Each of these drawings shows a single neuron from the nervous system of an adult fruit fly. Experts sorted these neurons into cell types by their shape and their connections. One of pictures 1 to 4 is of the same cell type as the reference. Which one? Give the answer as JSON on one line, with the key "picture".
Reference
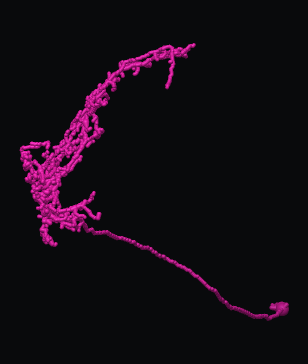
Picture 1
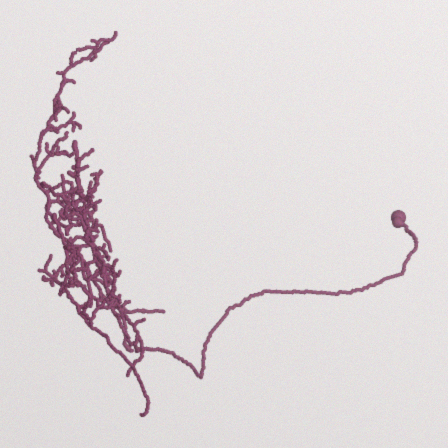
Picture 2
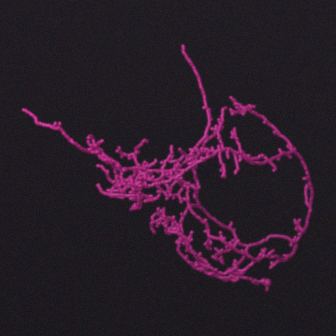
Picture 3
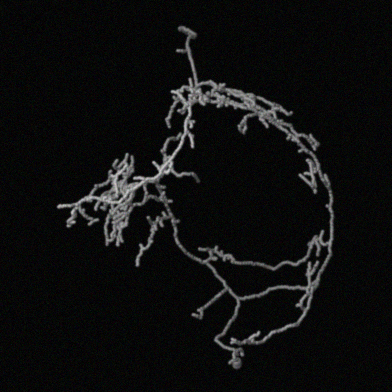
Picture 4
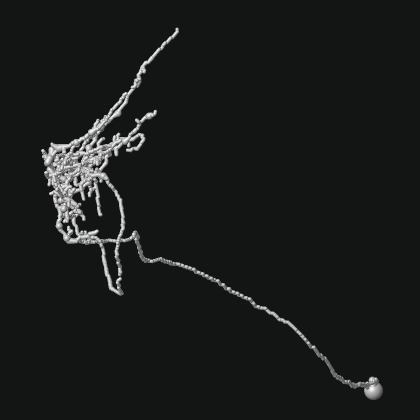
{"picture": 1}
